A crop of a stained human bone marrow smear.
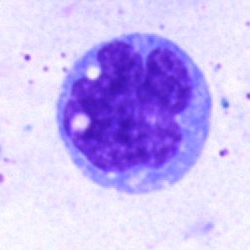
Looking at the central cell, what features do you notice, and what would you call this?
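Round and smooth, the cell outline encloses a nucleus that fills most of the cell. The rim of cytoplasm is widest on the right side. Two small, clear, round spots lie at the left edge of the nucleus. This is a monocyte.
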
